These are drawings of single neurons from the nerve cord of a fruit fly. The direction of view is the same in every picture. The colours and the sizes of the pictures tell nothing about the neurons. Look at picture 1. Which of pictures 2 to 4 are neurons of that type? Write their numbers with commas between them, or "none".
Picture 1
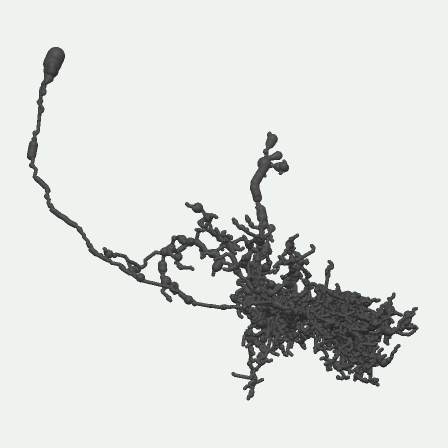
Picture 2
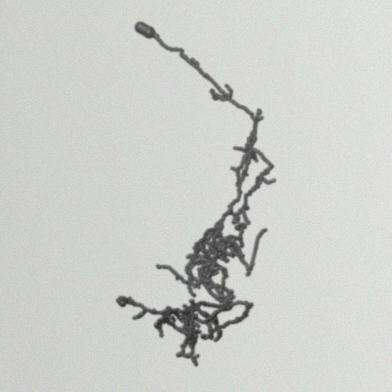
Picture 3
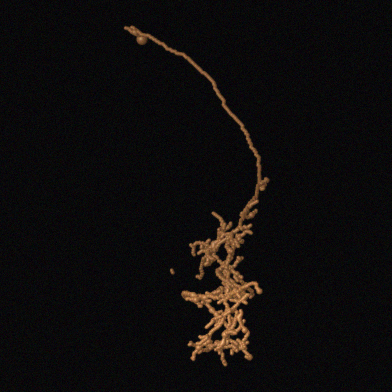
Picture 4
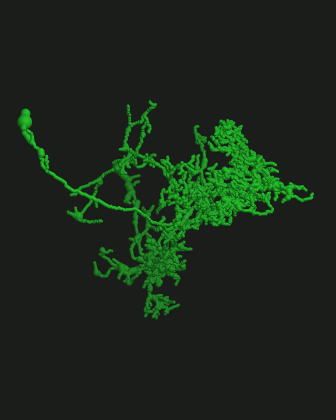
4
